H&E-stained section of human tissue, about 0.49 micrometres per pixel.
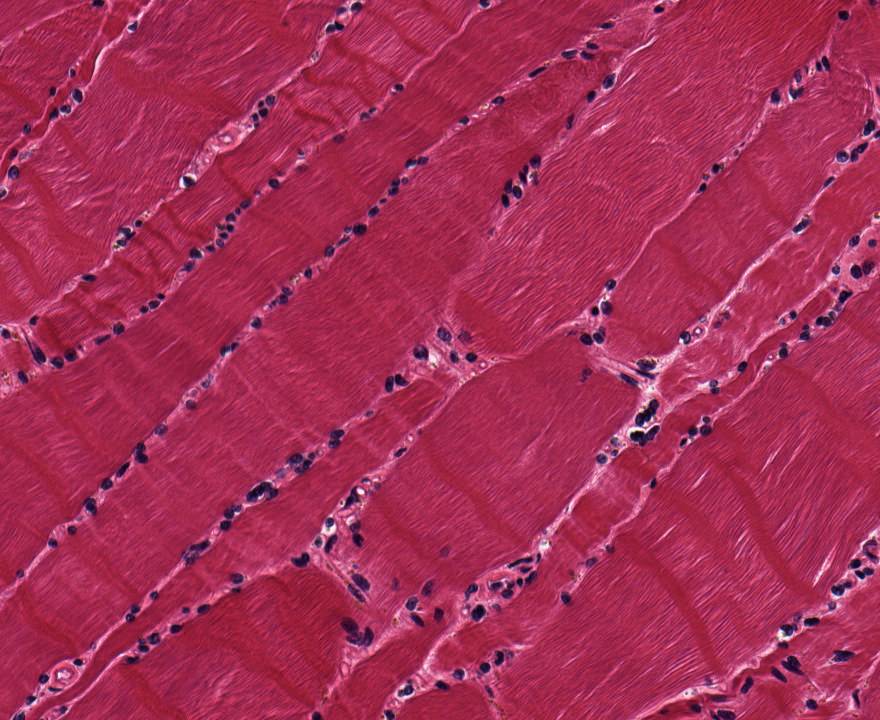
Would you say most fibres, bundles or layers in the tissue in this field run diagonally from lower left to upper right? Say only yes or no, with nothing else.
Yes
